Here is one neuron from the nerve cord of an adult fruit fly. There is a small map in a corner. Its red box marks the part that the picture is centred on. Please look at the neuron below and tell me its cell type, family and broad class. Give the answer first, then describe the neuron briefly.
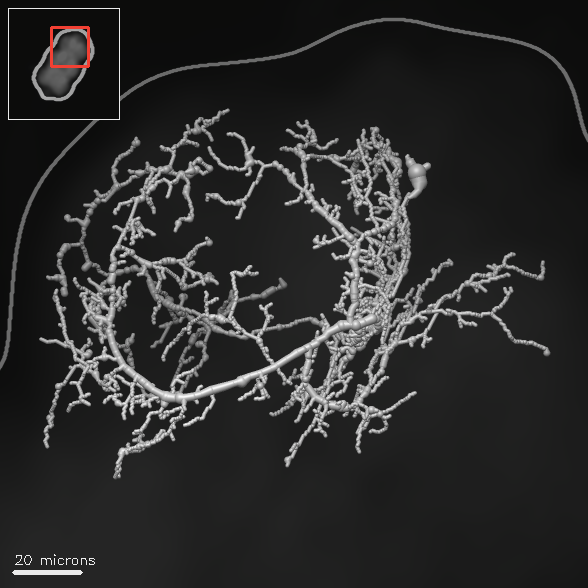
The cell type is IN04B005. Its family is hemilineage 04B. Its broad class is nerve-cord intrinsic neuron. From left to right in the picture it spans about 150 microns. The picture shows more than a hundred branch ends.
